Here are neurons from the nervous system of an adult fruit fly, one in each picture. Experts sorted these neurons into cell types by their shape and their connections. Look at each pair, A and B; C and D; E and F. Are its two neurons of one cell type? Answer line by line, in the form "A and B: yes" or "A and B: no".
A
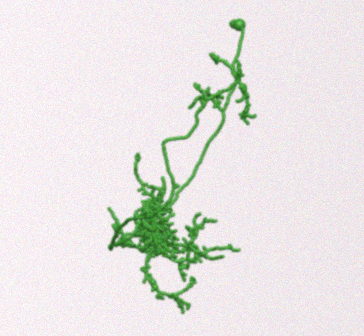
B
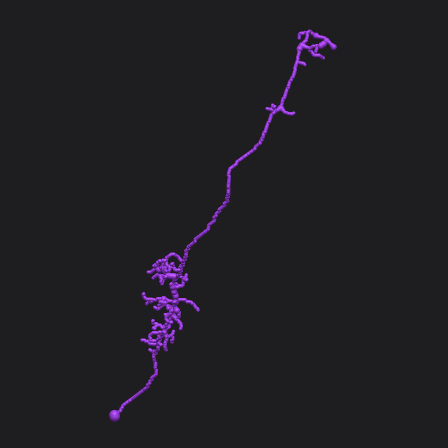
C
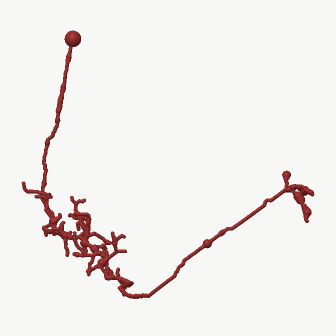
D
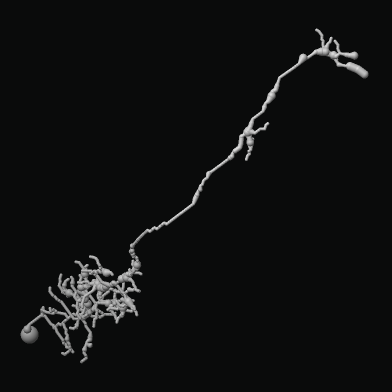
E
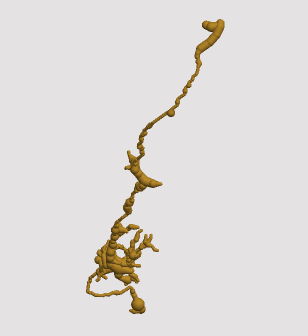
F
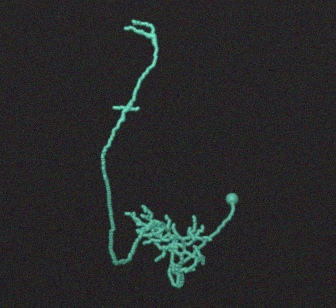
A and B: no
C and D: yes
E and F: no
